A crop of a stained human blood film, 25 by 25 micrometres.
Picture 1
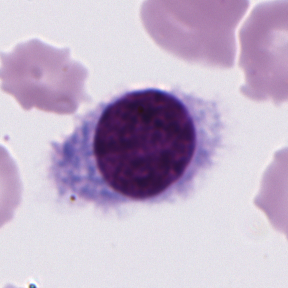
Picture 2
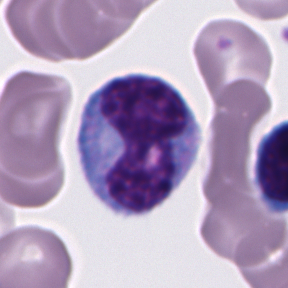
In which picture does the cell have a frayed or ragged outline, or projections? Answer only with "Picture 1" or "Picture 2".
Picture 1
